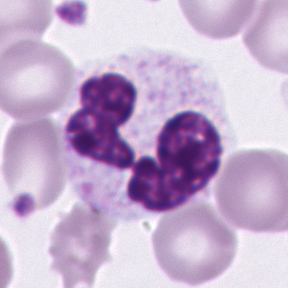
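Segmented neutrophil, the central cell in a stained smear of human peripheral blood under the light microscope. Its nucleus forms two main dark masses, one on the left of the cell and one on the right. No nucleoli are visible within the nucleus. The cytoplasm is plentiful and pale pinkish-lilac, and no vacuoles are seen in it.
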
